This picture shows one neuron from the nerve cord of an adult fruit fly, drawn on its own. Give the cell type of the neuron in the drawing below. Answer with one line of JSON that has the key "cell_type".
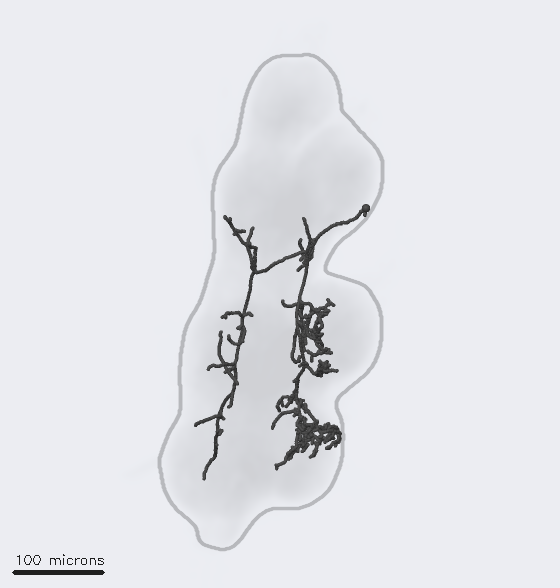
{"cell_type": "IN08B029"}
